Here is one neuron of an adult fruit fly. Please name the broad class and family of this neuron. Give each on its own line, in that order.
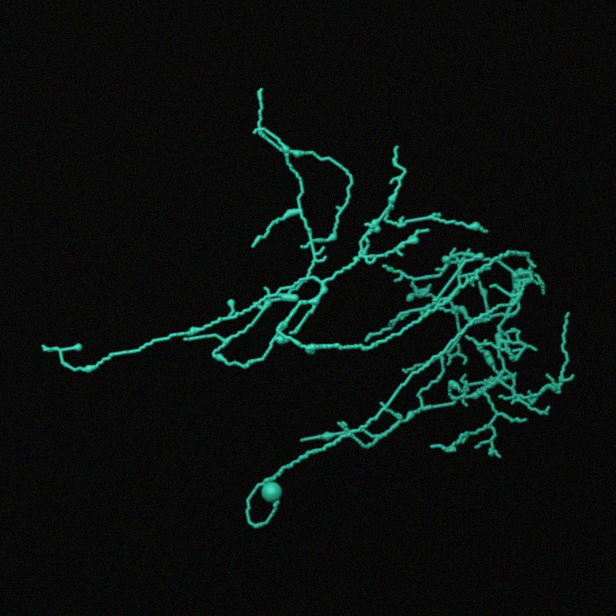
central-brain intrinsic neuron
hemilineage LHp2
